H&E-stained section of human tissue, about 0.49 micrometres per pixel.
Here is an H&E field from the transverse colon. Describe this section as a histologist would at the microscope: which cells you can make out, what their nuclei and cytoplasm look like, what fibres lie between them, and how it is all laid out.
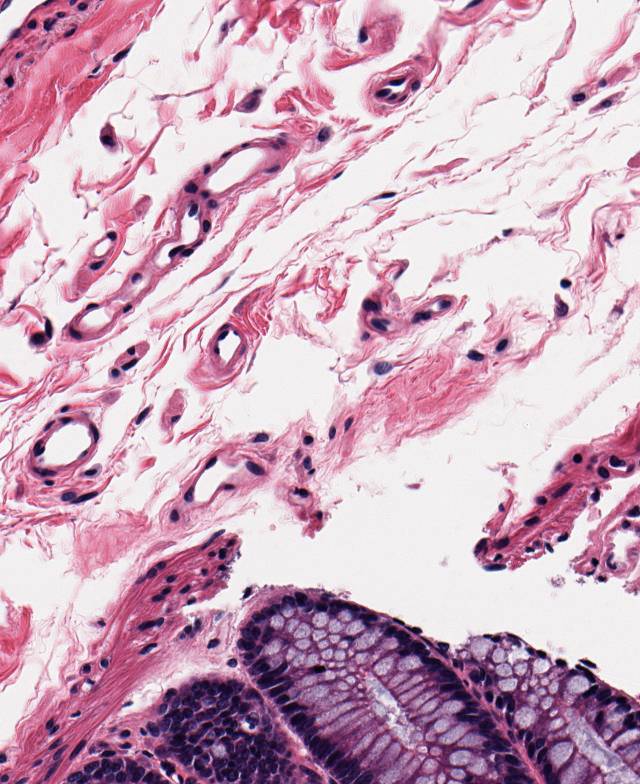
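At the bottom, glands are lined by columnar cells crowded with goblet cells holding pale mucin. Epithelial nuclei are dark, elongated and basal, toward each gland's outer edge. Just above the glands at lower left lies a pink band of spindle cells with elongated nuclei. Connective tissue strands run mostly diagonally, lower left to upper right.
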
